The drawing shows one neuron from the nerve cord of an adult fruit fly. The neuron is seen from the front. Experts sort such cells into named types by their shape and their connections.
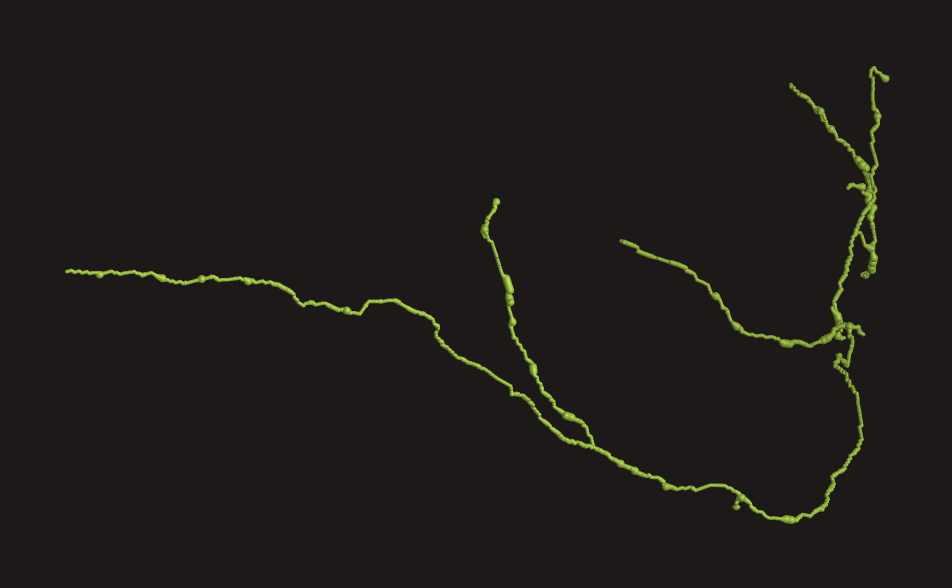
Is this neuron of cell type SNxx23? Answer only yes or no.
no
